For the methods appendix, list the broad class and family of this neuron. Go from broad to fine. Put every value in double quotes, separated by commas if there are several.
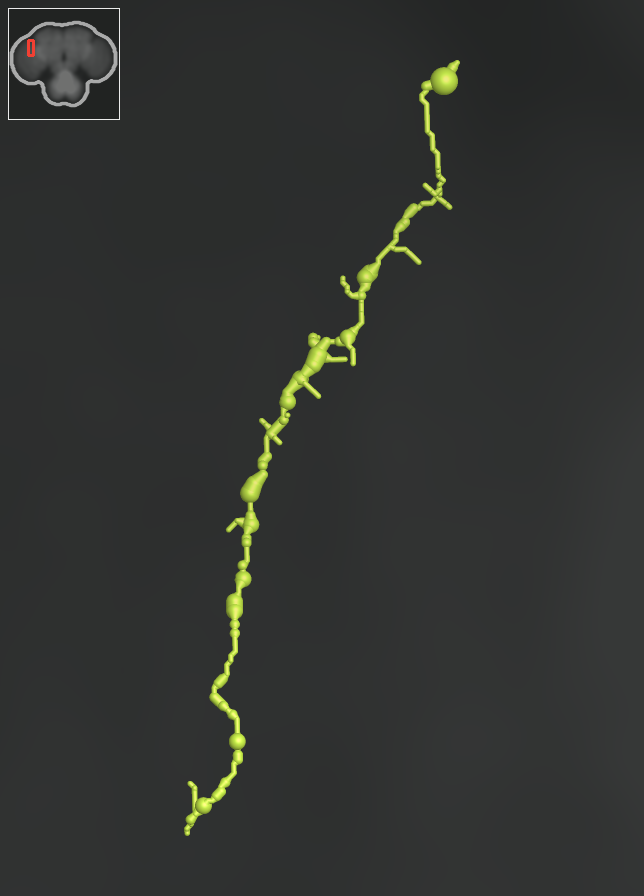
"optic-lobe intrinsic neuron", "Dm"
